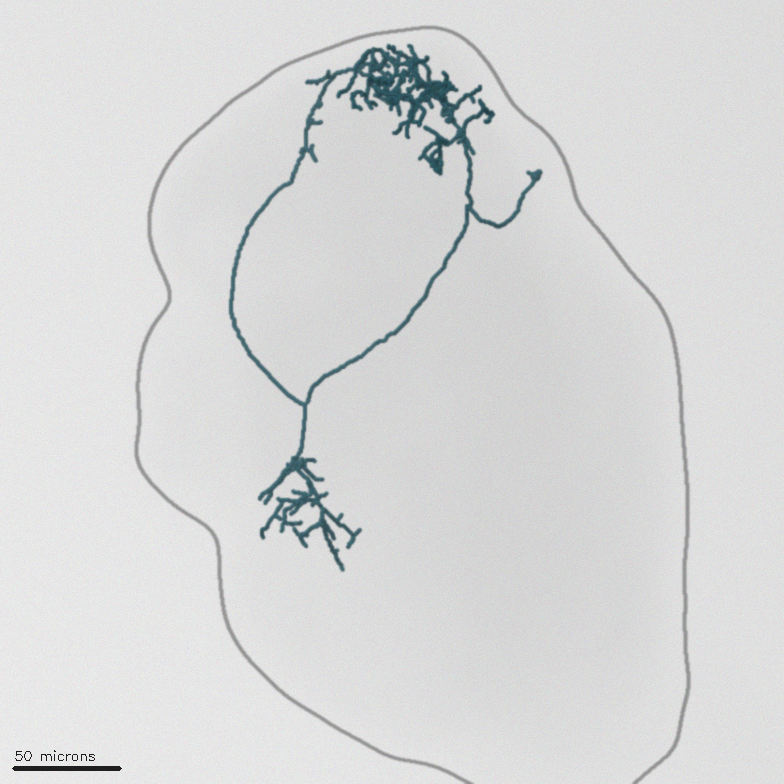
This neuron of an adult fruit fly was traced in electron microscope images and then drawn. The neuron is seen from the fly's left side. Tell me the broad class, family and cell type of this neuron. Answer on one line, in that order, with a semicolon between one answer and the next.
central-brain intrinsic neuron; hemilineage DM2_central; CB4127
